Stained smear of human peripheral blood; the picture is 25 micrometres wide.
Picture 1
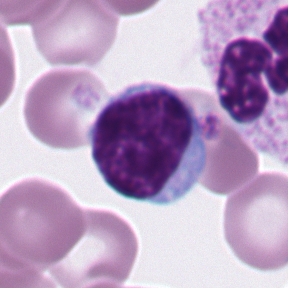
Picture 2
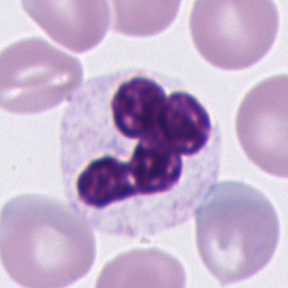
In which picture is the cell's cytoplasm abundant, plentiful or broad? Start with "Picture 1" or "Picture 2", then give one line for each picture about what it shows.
Picture 2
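Picture 1: The nucleus fills most of the cell.
Picture 2: The cytoplasm is abundant and very pale pinkish-lilac.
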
